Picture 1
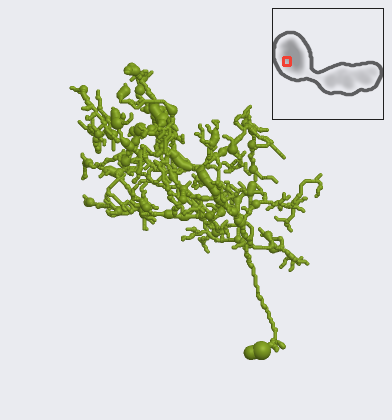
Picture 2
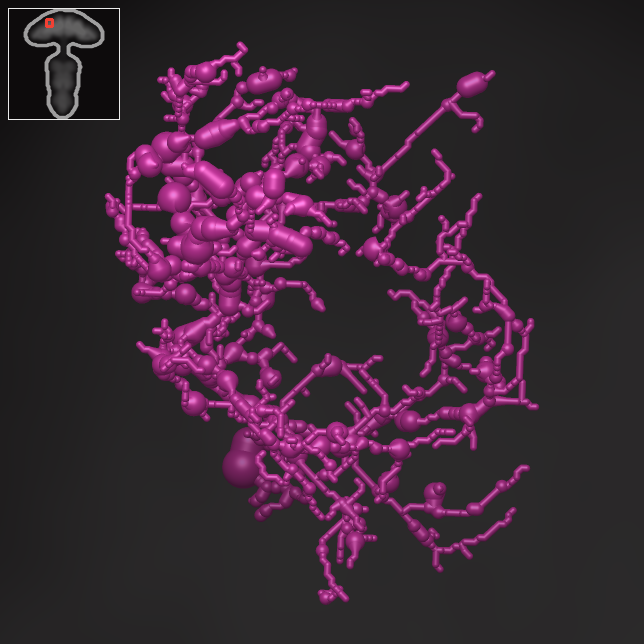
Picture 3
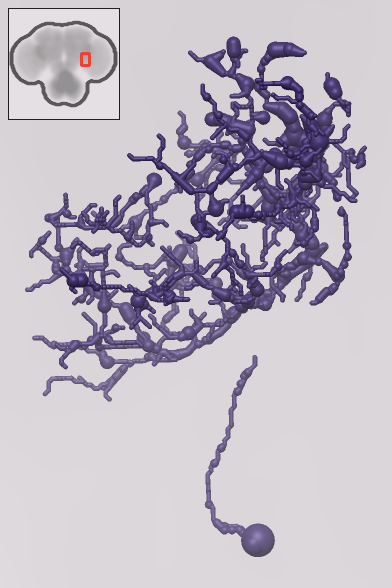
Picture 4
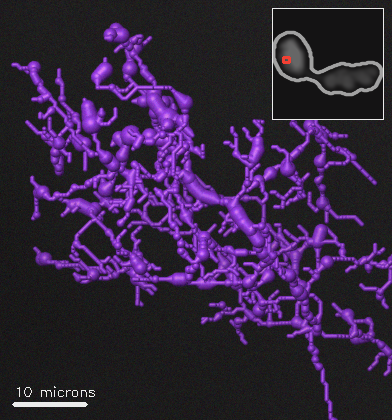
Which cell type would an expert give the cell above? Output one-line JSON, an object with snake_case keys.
{"cell_type": "AVLP357"}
